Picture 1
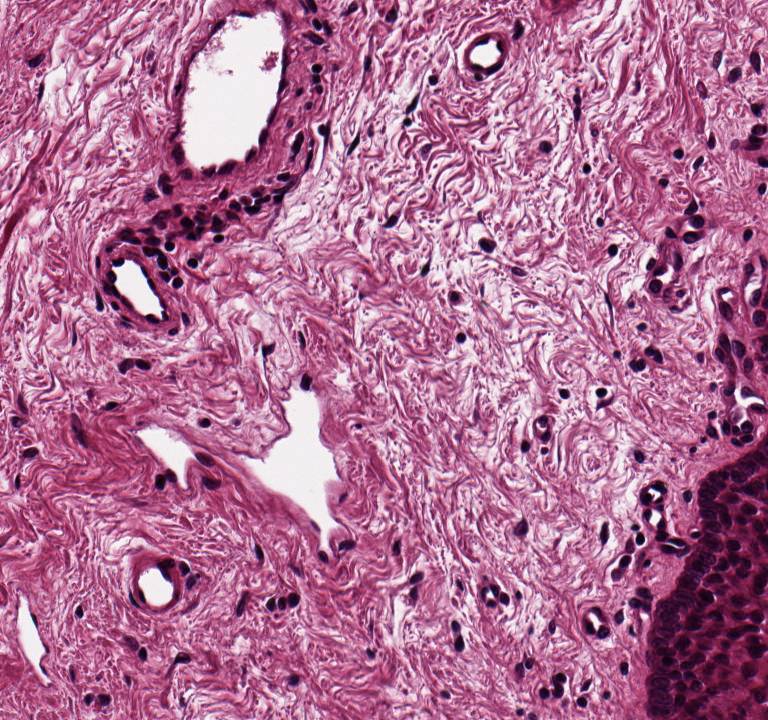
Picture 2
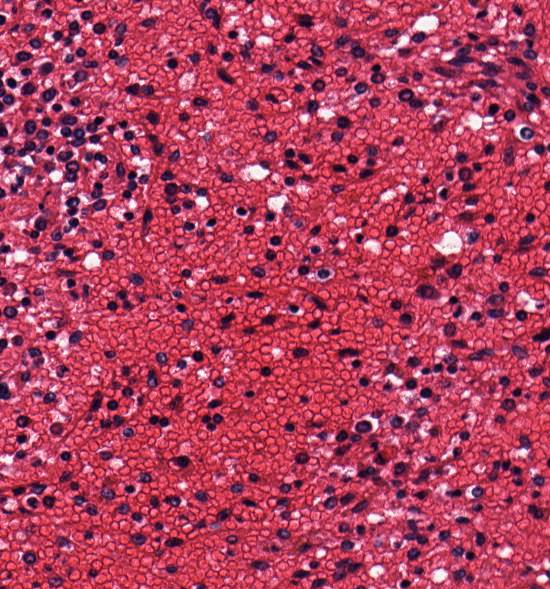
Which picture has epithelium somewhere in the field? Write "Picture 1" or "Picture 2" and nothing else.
Picture 1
